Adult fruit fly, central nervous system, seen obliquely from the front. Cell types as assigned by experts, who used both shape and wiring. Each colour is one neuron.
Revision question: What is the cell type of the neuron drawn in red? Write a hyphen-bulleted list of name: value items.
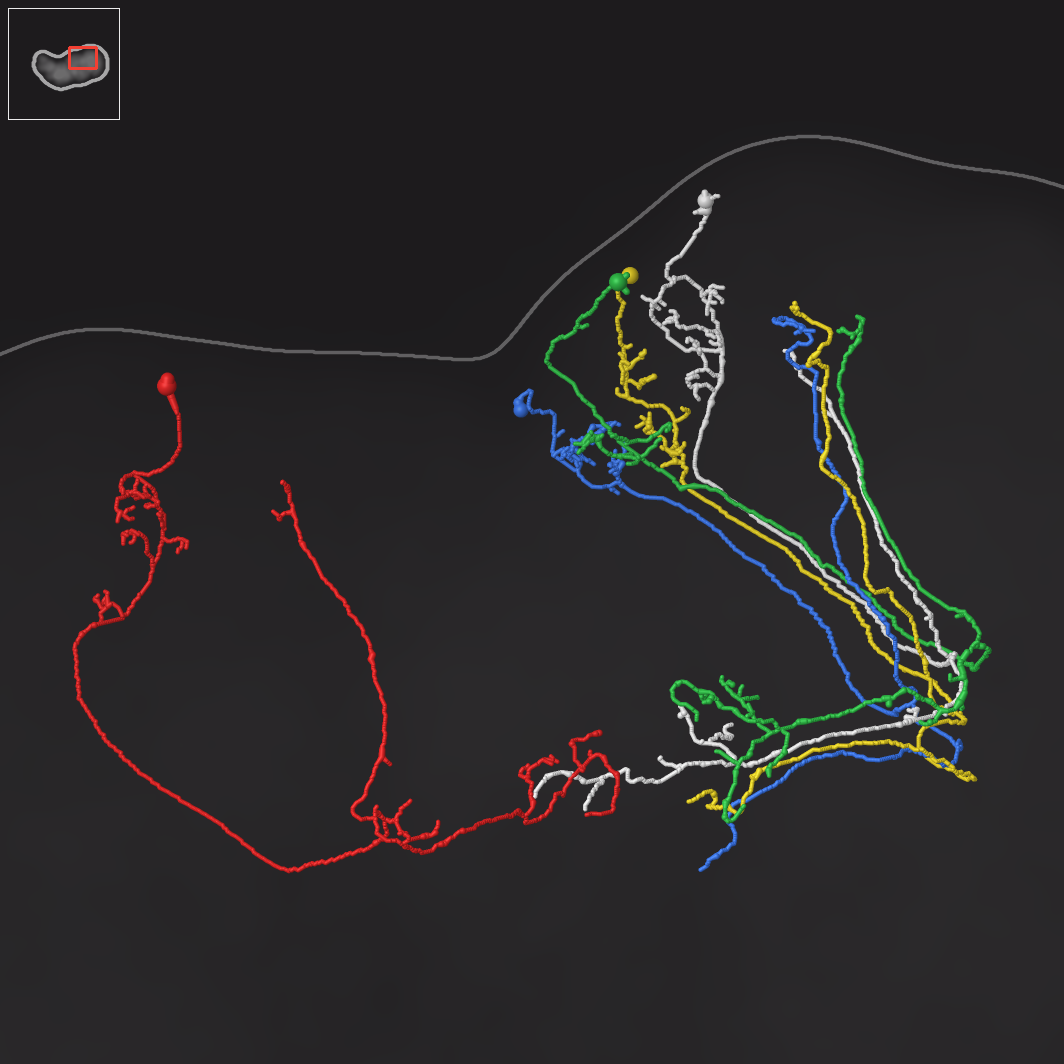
- cell type: KCa'b'-ap2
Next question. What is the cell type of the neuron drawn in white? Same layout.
- cell type: KCa'b'-m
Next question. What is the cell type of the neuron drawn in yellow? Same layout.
- cell type: KCab-s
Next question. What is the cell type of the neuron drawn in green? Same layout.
- cell type: KCa'b'-ap1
